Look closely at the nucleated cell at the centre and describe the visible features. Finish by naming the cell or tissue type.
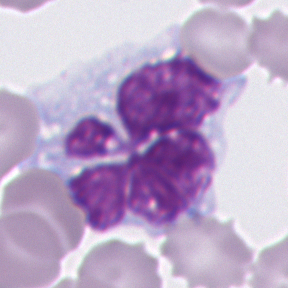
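Deep clefts cut the nucleus into about four lobes meeting near the centre, clover-leaf fashion. Smallest lobe on the left of the nucleus. Chromatin dark purple, fairly condensed, coarse and streaky in texture. Widest band of cytoplasm to the upper left of the nucleus. Monocyte.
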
